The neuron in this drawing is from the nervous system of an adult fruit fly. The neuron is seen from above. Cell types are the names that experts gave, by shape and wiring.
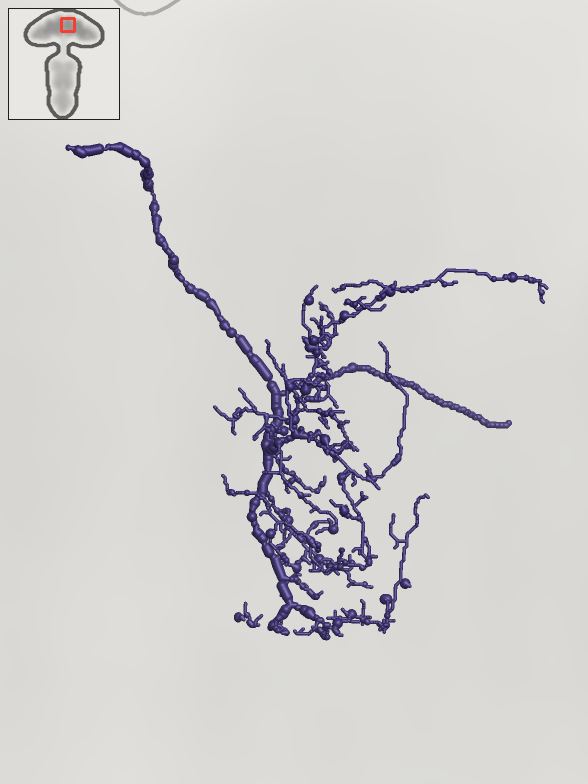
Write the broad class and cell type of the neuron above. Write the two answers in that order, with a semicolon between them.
central-brain intrinsic neuron; ATL008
